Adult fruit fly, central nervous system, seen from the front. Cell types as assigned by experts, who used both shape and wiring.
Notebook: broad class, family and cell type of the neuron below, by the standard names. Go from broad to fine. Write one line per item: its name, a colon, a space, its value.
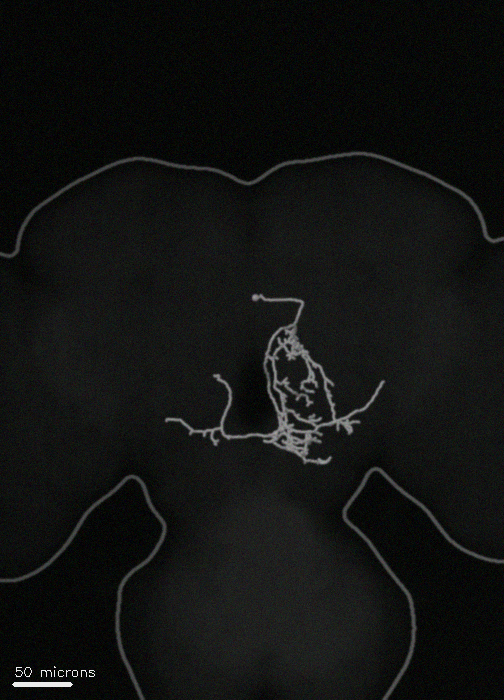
broad class: central-brain intrinsic neuron
family: hemilineage PSp2
cell type: CB0324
